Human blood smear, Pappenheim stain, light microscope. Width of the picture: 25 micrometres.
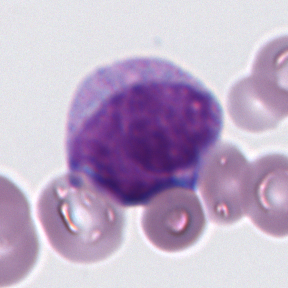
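Atypical promyelocyte, the central cell in a stained peripheral blood smear. Nucleus: fills most of the cell and lies toward the lower right. Chromatin: finely textured rather than coarsely clumped. Cytoplasm: a crescent mainly on the upper-left side of the nucleus, holding fine purplish granules.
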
